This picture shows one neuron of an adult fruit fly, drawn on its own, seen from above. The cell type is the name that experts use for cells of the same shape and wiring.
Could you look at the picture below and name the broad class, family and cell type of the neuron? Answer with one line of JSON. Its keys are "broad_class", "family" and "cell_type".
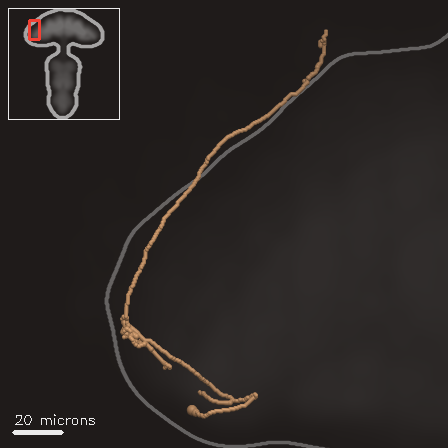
{"broad_class": "optic-lobe intrinsic neuron", "family": "C", "cell_type": "C3"}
